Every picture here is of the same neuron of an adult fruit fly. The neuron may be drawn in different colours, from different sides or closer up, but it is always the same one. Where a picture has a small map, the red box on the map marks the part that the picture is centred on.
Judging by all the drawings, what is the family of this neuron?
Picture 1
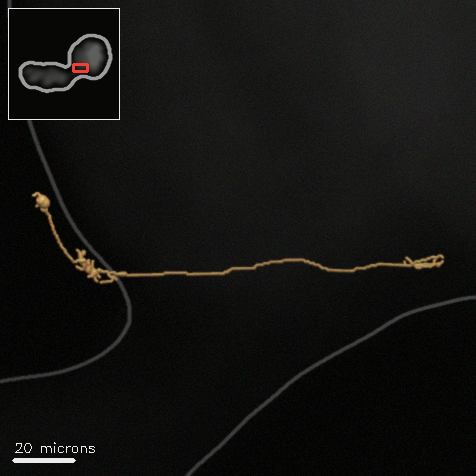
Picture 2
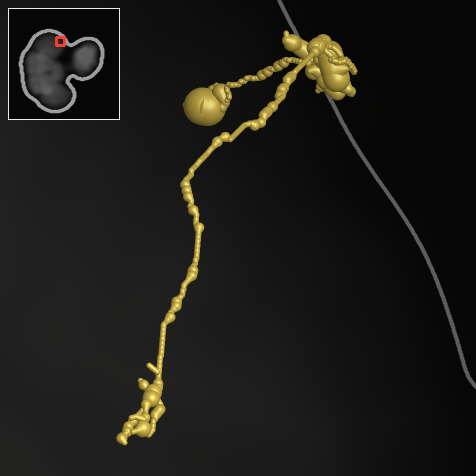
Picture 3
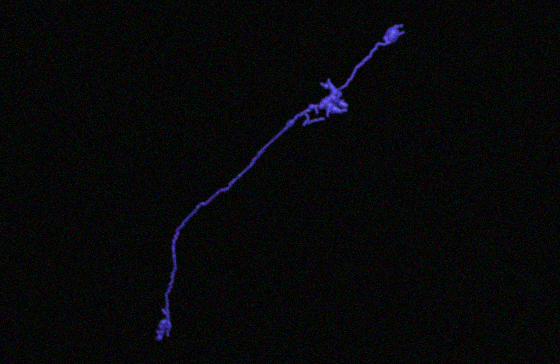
T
